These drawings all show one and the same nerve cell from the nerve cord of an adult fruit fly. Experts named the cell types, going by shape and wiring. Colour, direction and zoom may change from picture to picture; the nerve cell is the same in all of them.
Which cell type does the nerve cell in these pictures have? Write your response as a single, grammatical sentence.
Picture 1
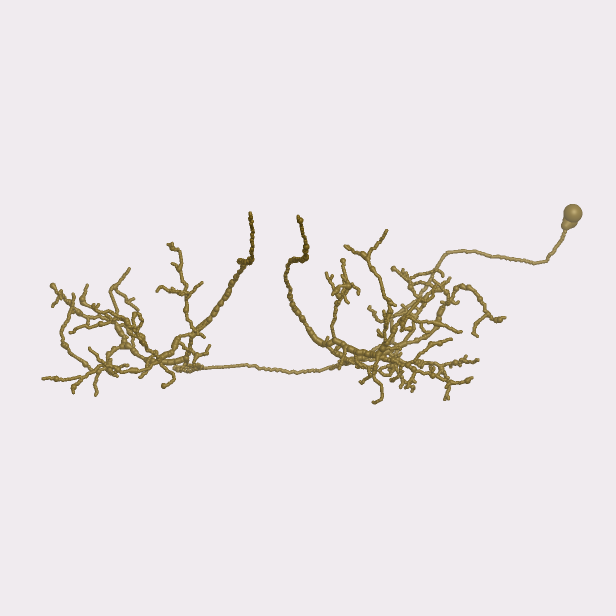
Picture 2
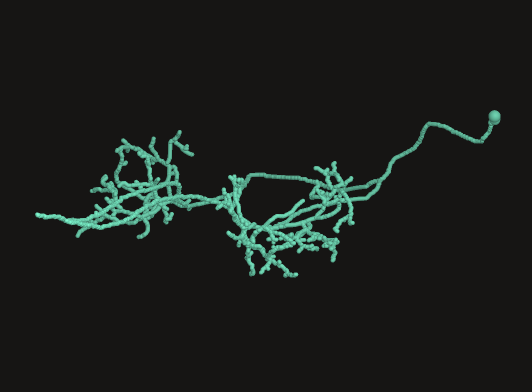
This nerve cell counts as a member of the cell type AN09B026.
